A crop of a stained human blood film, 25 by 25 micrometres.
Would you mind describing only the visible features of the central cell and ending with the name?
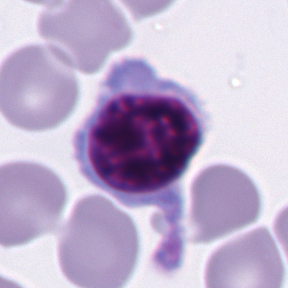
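Look first at the edge: the outline is irregular, finely ragged and fringed. From the bottom of the cell, a long narrow tail of cytoplasm extends downward. Now the nucleus: the chromatin is dark purple and coarsely clumped, with small reddish-purple spots scattered over the nucleus. What you are looking at is a typical lymphocyte.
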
